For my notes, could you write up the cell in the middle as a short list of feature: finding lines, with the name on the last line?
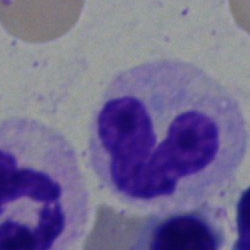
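Shape: round, with a smooth outline
Chromatin: dense and dark purple
Cytoplasm: plenty of it, pale lilac
Granules: only fine, faint ones
Cell: band neutrophil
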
